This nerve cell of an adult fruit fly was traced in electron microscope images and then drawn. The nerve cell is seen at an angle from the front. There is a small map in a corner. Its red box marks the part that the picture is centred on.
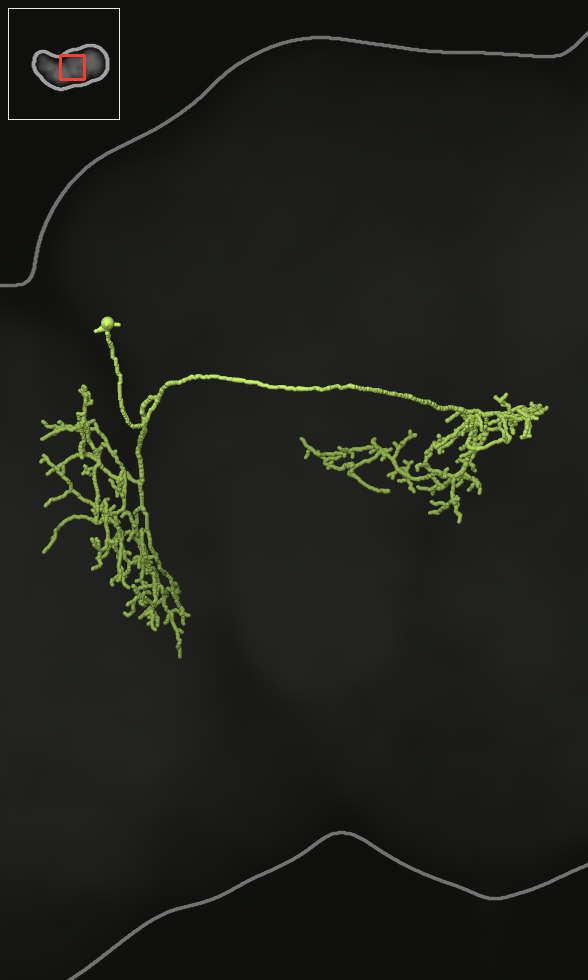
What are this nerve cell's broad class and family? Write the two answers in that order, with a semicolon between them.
visual projection neuron; hemilineage VPNl&d1_medial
